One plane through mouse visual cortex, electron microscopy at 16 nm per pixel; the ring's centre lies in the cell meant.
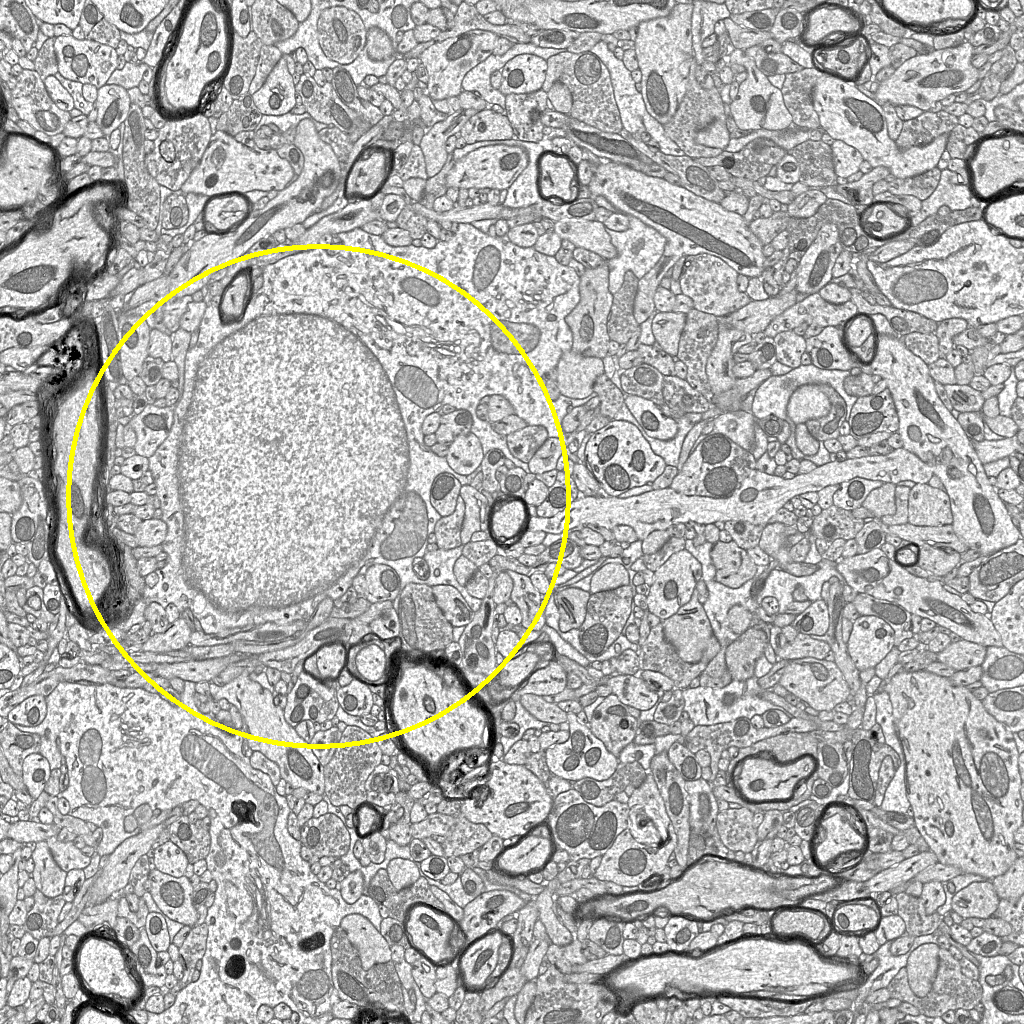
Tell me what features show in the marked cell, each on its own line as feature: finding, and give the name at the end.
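Nucleus: large oval, taller than wide, wholly within the ring
Envelope: smooth, without deep infoldings
Nucleolus: no distinct dense one seen
Cytoplasm: no dark lipofuscin-like dense bodies
Name: astrocyte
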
